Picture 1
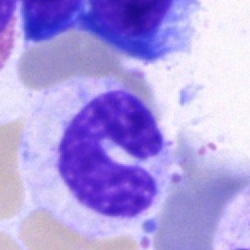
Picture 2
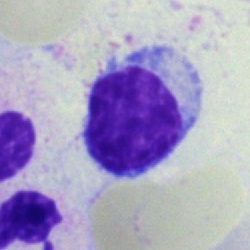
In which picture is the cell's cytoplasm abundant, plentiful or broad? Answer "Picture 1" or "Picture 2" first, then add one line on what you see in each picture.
Picture 1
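Picture 1: The cytoplasm is plentiful and very pale, almost colourless.
Picture 2: The nucleus fills most of the cell and sits off-centre toward the lower left.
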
